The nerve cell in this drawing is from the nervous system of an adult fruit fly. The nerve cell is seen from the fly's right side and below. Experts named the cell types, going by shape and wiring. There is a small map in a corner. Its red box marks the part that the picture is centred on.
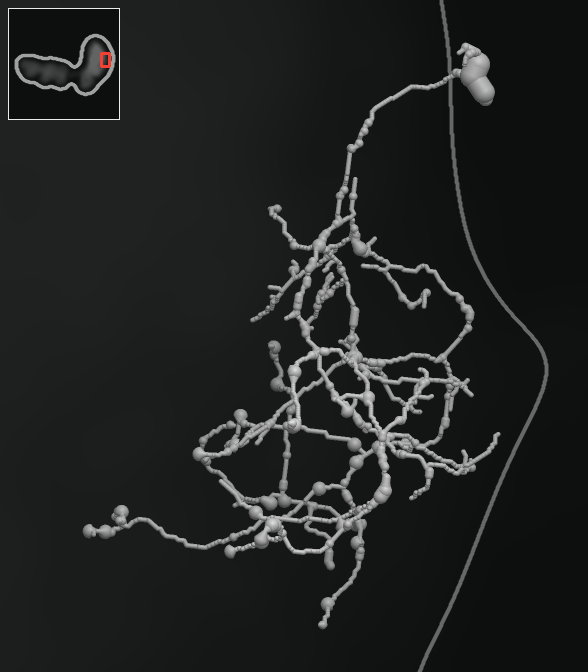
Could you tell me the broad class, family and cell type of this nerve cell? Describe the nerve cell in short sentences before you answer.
The cell body is at the upper right of the picture. Dozens of branch ends can be seen. It is a central-brain intrinsic neuron. Its family is hemilineage ALl1_dorsal. It is of cell type CB2908.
